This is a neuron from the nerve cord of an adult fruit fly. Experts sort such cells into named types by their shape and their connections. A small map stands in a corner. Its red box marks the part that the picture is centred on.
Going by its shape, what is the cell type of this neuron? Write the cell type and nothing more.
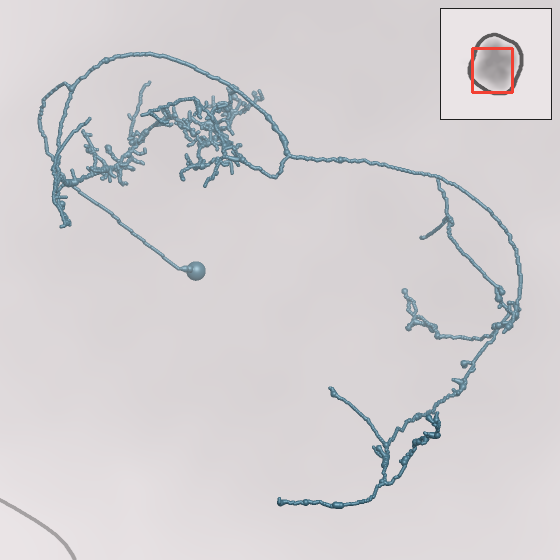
IN19B087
